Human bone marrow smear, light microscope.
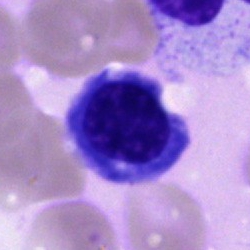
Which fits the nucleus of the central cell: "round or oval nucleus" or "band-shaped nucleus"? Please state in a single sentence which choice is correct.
Its nucleus forms a single compact round or oval shape.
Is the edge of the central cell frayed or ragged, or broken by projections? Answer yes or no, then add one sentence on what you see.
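Yes. The cell outline is roughly round but irregular, with a bulge on the right side.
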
